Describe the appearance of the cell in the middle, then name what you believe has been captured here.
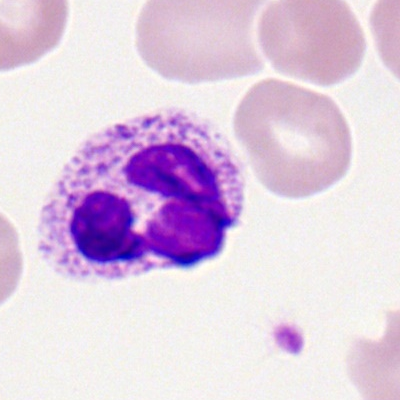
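Nucleus divided into three lobes, none with visible nucleoli. Cytoplasm filled with many small lilac granules. Roughly round outline. Segmented neutrophil.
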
